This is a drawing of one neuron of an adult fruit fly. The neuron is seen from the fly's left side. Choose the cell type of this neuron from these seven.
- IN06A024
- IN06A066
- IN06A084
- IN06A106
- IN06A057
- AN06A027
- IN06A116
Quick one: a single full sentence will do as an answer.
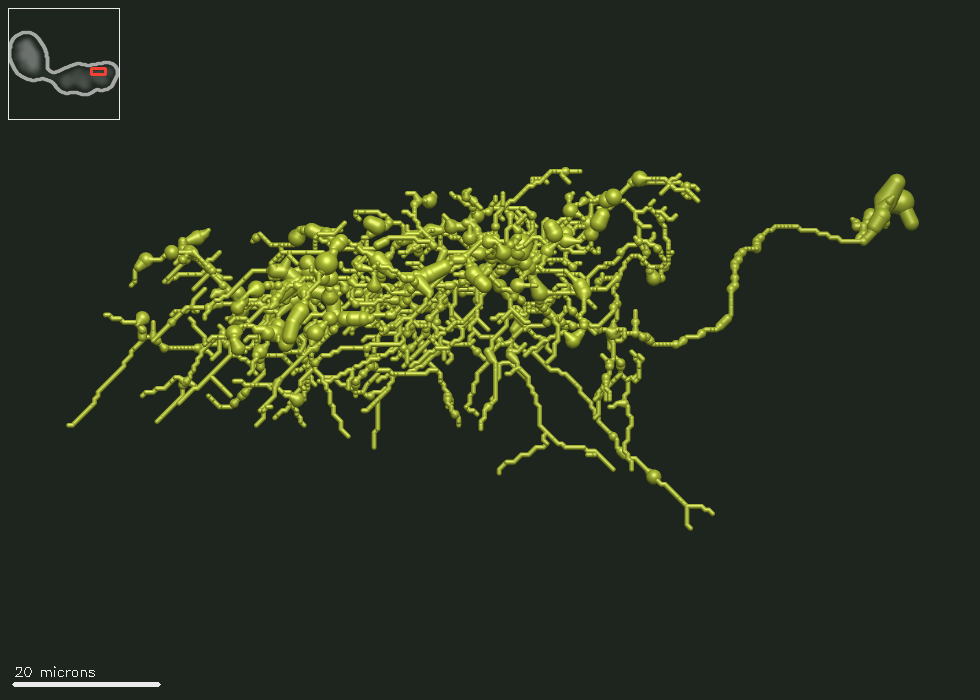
To this neuron applies the cell type name IN06A066.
